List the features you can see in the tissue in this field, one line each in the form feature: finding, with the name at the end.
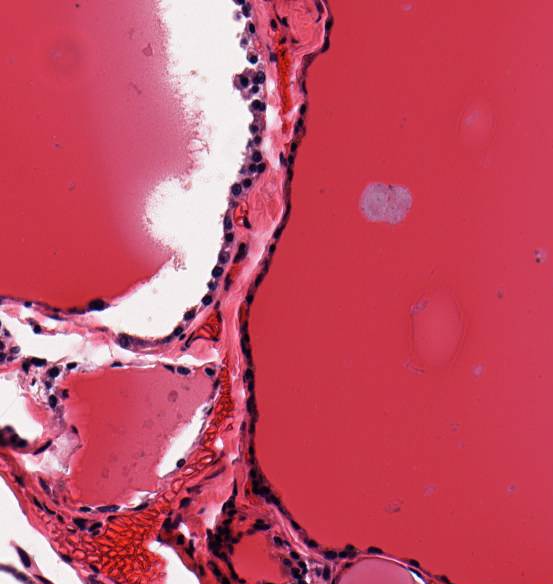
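Architecture: large rounded spaces separated by thin walls
Content: smooth, homogeneous pink material
Lining: single layer of flattened to low cuboidal cells
Nuclei: small, dark, round
Vacuoles: few, pale, rounded, right-hand space
Gap: white, upper left space, where content pulls from lining
Tissue: thyroid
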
